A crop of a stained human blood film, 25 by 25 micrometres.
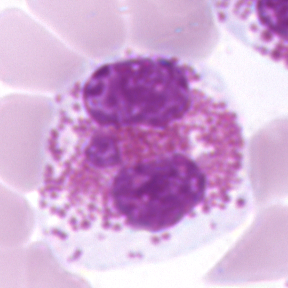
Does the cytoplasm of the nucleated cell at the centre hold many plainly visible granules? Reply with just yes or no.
Yes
